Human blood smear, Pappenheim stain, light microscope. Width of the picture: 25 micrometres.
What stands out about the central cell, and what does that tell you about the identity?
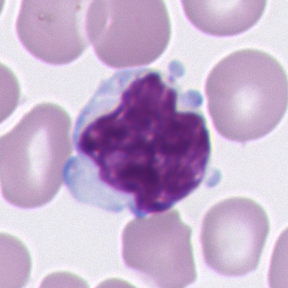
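The nucleus has an irregular, lobed outline with several notches and measures about 12 micrometres across. Its chromatin is dark purple and coarsely clumped. The cytoplasm is pale blue. Small, round, pale blue blebs bulge from the upper right edge of the cell. This is a typical lymphocyte.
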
